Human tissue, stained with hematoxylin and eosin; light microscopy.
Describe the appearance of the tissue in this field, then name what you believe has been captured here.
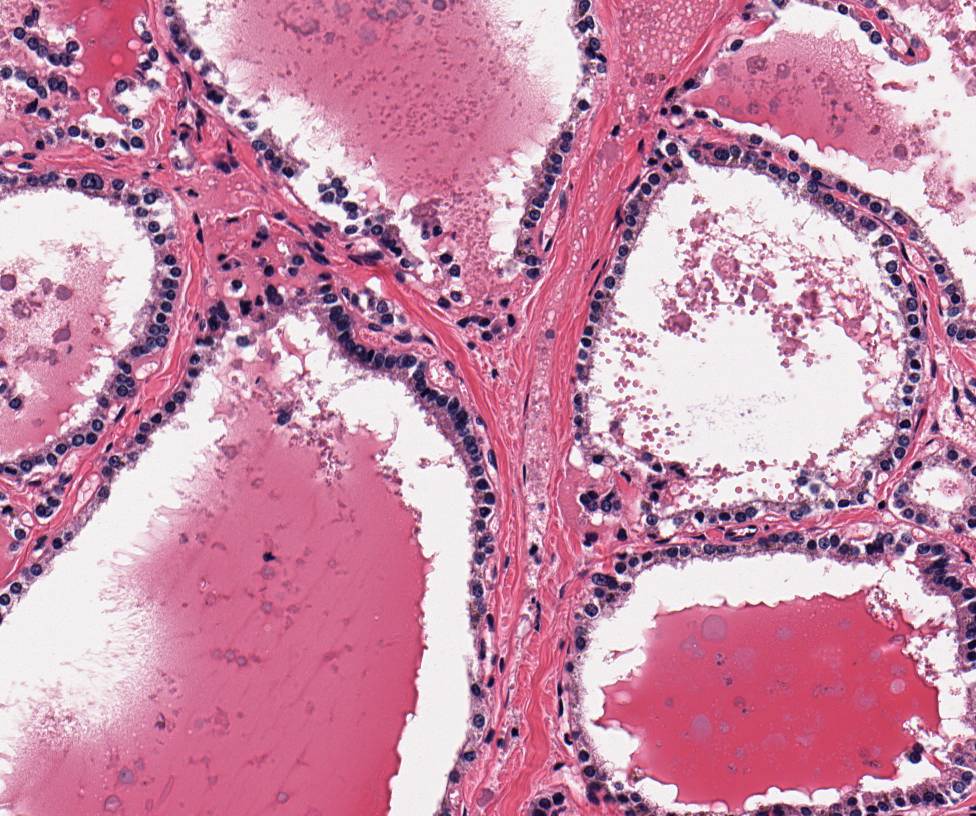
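Thin stromal bands separate large rounded spaces across the field. Each is lined by one layer of low cuboidal epithelial cells with round, darkly stained nuclei of fairly uniform size. The right middle space holds granular debris and small droplets, not solid pink material. This is thyroid.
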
